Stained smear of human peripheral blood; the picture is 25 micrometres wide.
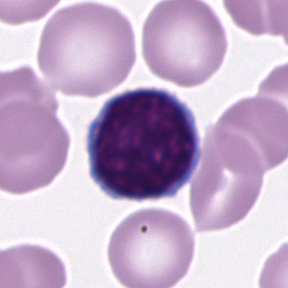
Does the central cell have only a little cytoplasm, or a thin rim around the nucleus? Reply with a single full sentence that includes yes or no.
Yes, the cytoplasm forms only a narrow rim around its nucleus.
